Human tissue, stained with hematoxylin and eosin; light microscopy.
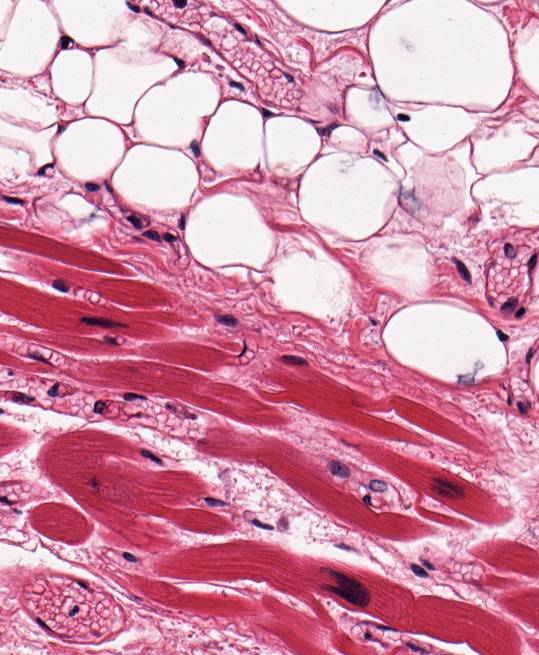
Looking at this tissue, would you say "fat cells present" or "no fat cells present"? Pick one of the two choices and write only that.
Fat cells present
